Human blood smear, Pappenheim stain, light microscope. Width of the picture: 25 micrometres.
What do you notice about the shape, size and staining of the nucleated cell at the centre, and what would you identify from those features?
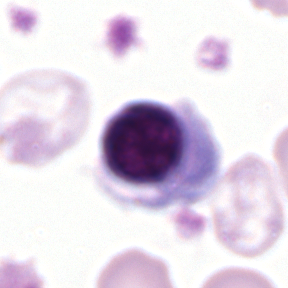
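A round nucleus about 7 micrometres across, with dense, dark purple chromatin, sits off-centre toward the left of the cell. Cytoplasm is widest to the right of the nucleus, and the cell outline is irregular rather than a smooth circle. The cell is a normoblast.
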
